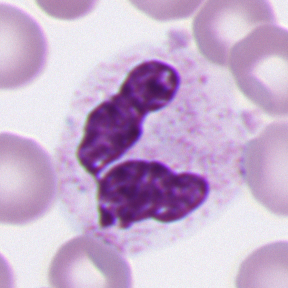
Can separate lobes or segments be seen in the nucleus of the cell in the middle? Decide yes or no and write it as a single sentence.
Yes, the nucleus is formed of separate segments rather than one mass.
